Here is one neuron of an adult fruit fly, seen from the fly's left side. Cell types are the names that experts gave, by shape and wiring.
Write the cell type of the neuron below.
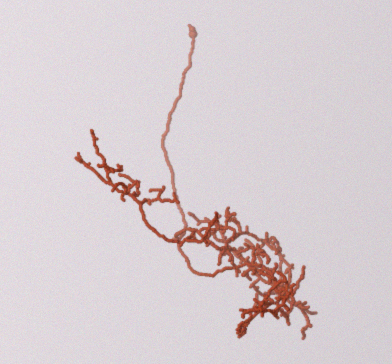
PS118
